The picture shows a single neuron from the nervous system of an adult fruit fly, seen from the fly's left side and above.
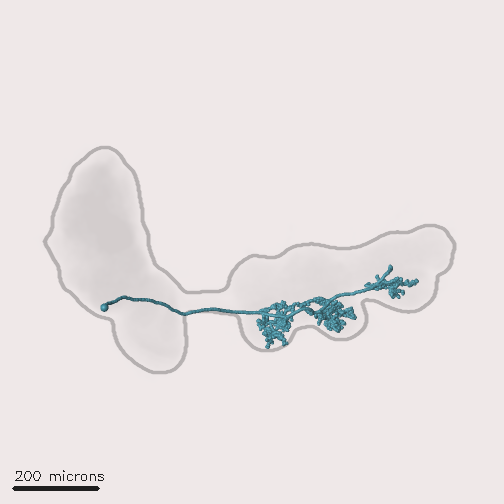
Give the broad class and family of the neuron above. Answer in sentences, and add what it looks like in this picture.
It is a descending neuron. The family is DNge. The cell body is on the left of the picture. By the scale bar it is about 750 microns wide in this view.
